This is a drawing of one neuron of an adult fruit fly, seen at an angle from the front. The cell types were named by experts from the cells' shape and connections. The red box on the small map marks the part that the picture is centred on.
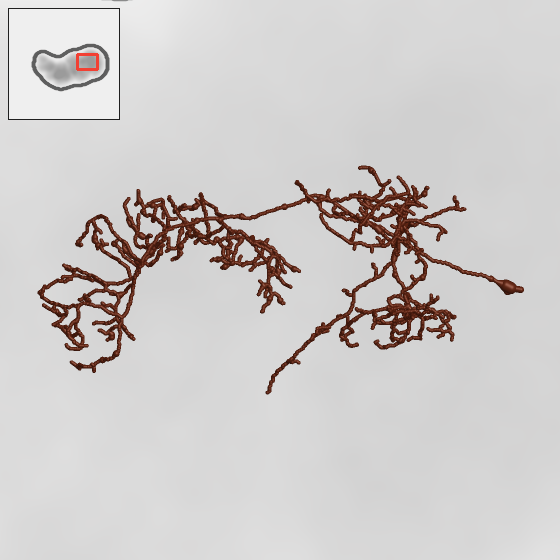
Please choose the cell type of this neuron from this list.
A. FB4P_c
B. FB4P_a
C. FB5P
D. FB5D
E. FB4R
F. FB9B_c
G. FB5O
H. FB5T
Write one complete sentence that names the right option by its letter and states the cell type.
It is FB4P_a, given as option B, that the neuron is by cell type.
